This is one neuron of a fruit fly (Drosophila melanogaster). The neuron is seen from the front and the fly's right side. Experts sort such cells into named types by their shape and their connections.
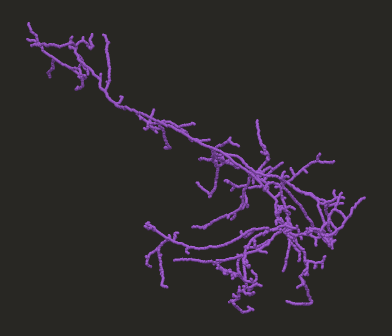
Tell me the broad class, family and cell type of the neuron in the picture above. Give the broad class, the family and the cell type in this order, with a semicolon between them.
nerve-cord intrinsic neuron; hemilineage 12A; IN12A019_b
